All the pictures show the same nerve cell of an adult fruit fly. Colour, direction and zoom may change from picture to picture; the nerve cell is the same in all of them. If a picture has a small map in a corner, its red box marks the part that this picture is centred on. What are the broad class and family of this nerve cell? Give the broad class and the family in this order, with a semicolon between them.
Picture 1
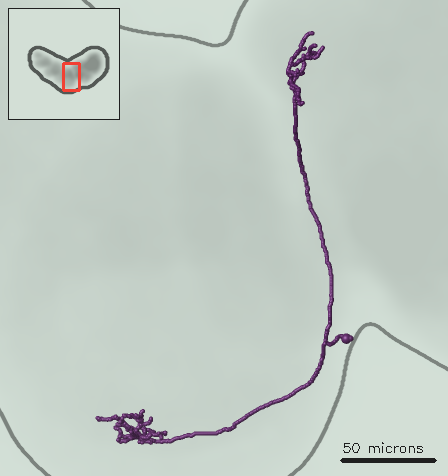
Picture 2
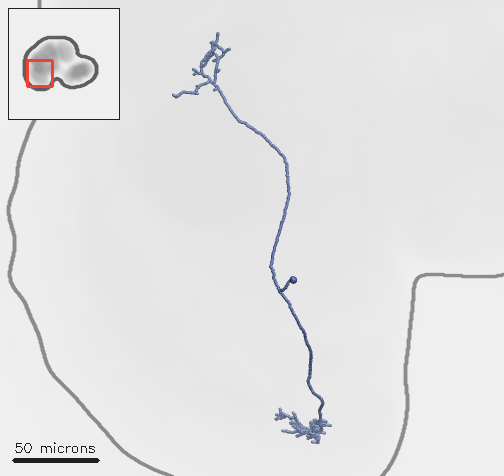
visual projection neuron; MeVP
